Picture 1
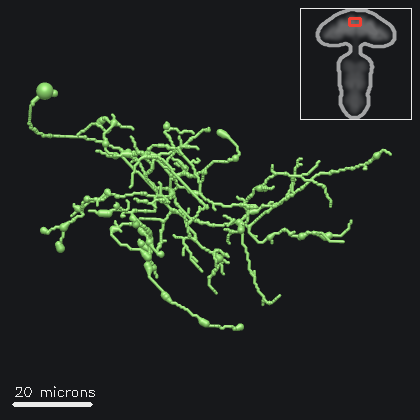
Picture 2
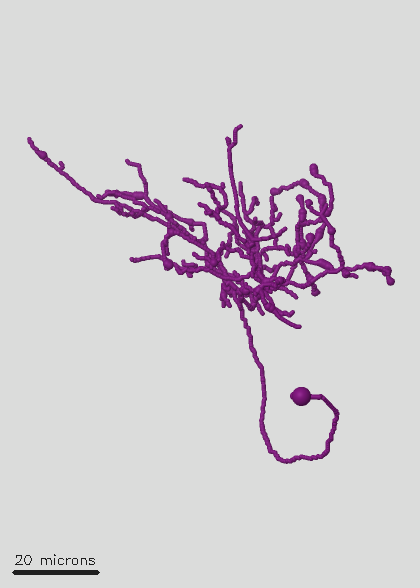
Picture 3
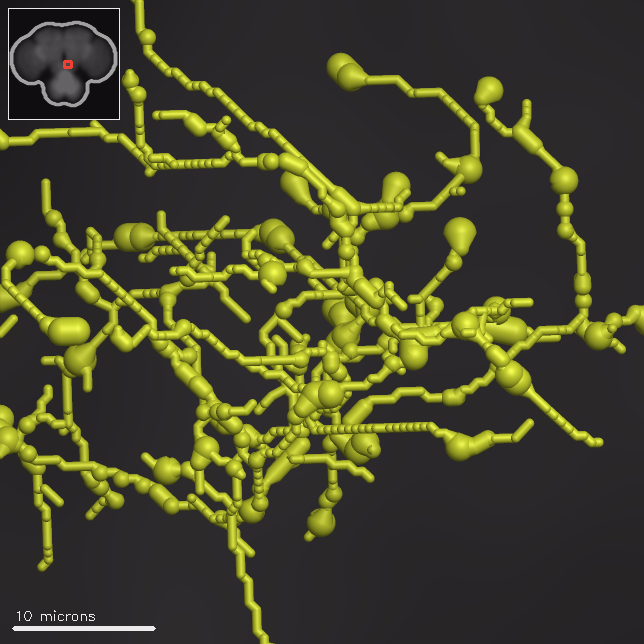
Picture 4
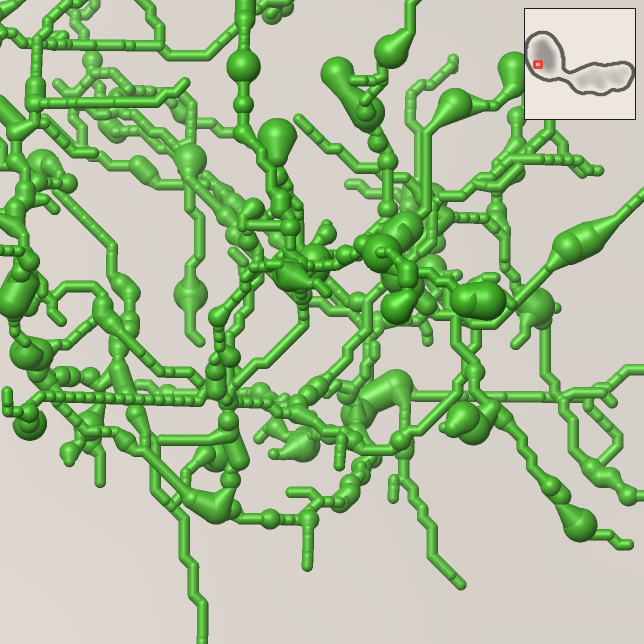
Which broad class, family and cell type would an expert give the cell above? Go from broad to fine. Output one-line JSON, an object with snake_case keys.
{"broad_class": "central-brain intrinsic neuron", "family": "hemilineage TRdm", "cell_type": "PRW020"}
